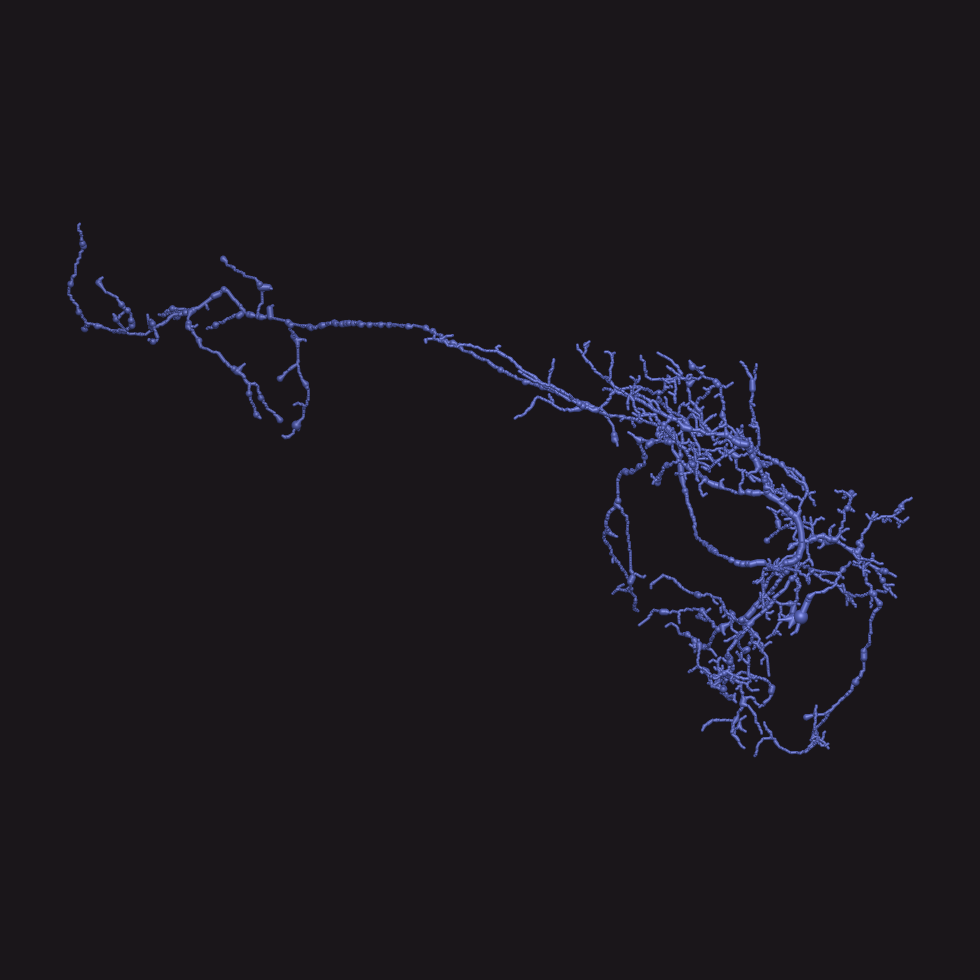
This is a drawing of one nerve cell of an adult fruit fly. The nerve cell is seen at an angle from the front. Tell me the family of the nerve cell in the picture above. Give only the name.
hemilineage VLPl&d1_dorsal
